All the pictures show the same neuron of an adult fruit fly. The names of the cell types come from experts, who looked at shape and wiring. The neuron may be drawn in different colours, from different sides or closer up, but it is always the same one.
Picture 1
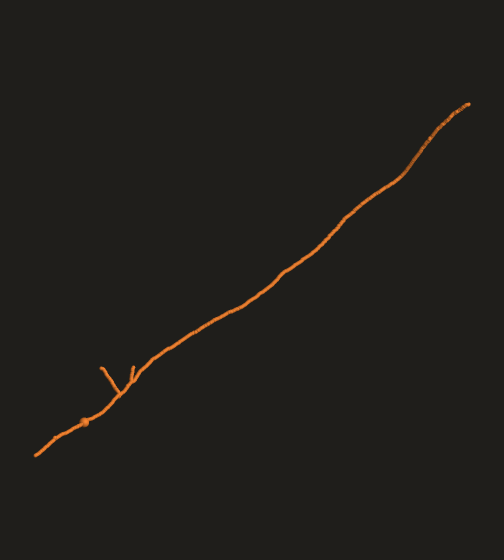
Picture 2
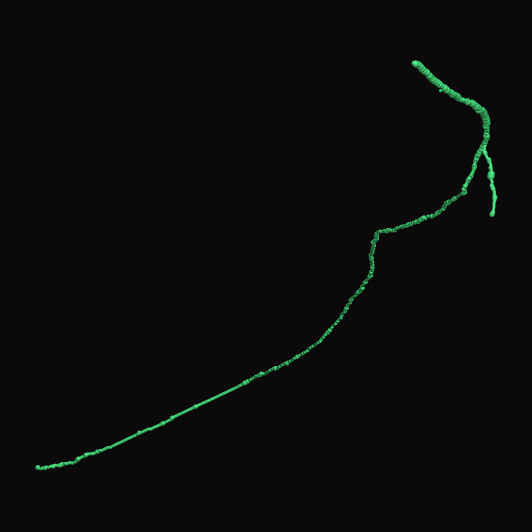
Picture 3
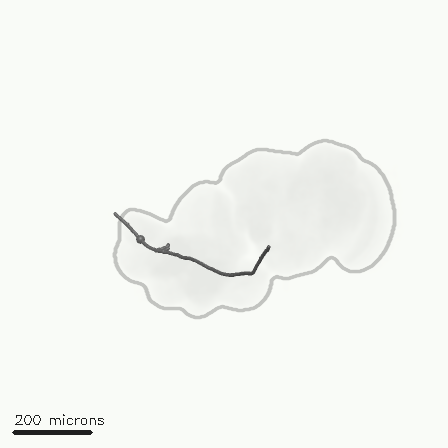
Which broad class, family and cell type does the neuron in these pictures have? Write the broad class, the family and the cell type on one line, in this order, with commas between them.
sensory neuron ascending to the brain, class mechanosensory proprioceptive, SApp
